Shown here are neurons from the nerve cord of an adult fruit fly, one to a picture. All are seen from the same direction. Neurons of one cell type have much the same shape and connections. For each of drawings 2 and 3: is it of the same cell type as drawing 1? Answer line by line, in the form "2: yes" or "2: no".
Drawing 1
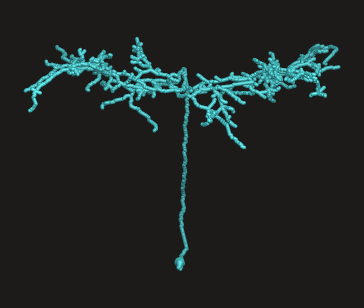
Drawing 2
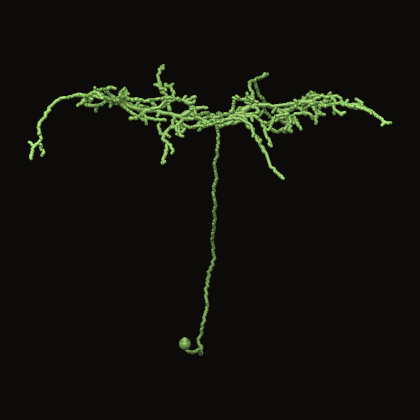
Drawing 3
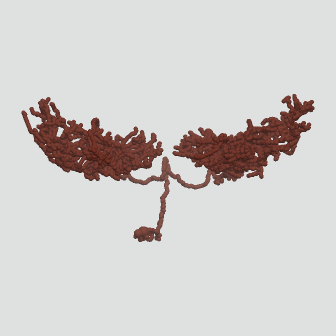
2: yes
3: no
